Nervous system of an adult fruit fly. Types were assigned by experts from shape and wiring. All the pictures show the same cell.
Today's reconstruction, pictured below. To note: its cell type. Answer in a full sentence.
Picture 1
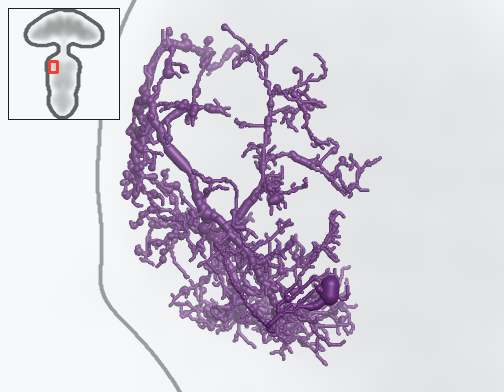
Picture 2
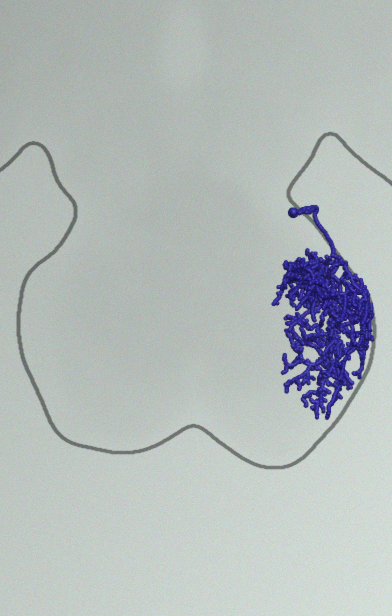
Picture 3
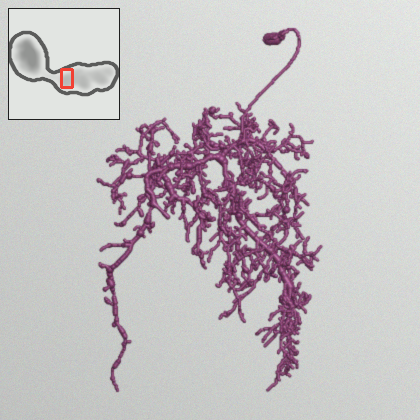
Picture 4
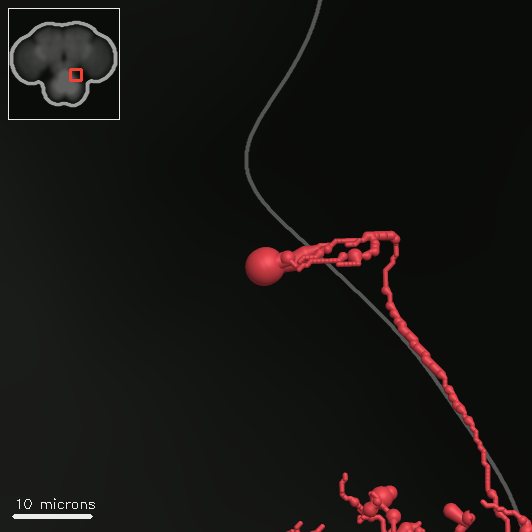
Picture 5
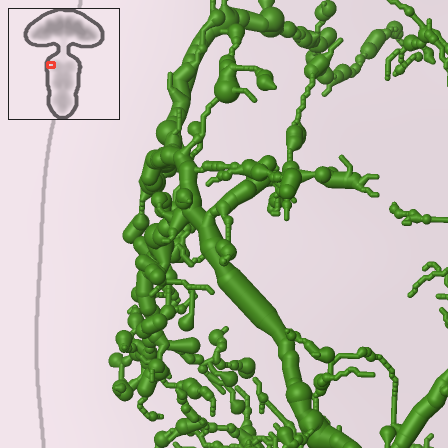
The cell type is IN19A022.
